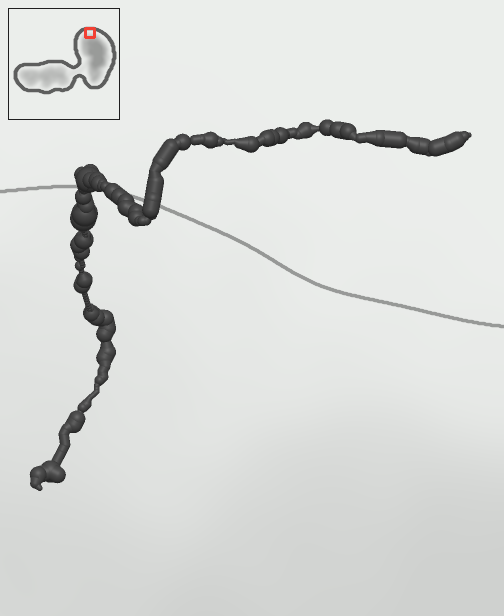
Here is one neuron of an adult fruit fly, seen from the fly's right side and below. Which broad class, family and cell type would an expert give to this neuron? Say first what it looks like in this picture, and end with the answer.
There are a dozen or fewer branch ends. As drawn here it is about as wide as it is tall. Its broad class is photoreceptor or other optic-lobe sensory neuron. Its family is called class visual. The cell type is R7d.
